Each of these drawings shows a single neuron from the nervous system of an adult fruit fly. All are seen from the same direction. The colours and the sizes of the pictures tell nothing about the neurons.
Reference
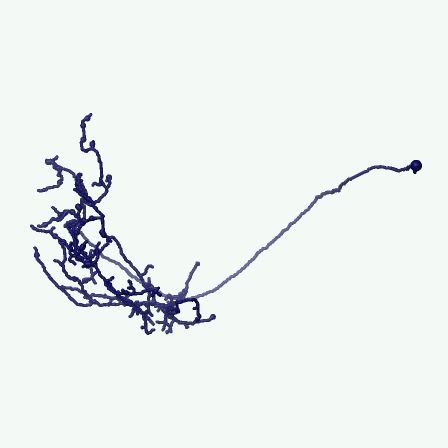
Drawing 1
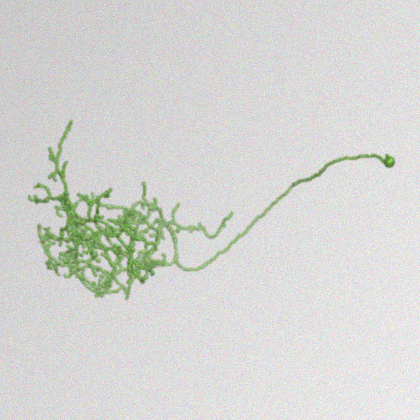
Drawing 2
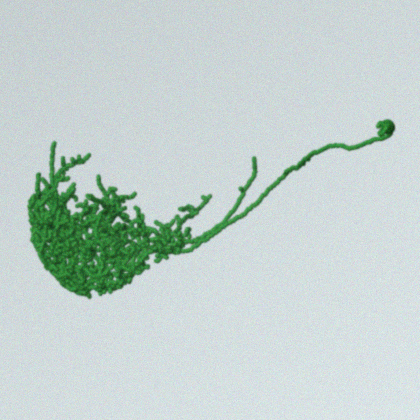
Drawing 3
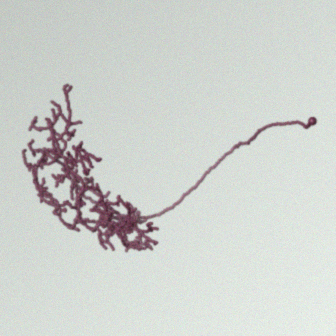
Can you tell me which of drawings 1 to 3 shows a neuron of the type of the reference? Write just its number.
3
